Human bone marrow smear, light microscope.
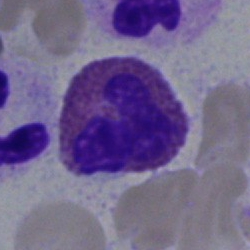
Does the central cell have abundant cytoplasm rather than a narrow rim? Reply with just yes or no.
Yes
